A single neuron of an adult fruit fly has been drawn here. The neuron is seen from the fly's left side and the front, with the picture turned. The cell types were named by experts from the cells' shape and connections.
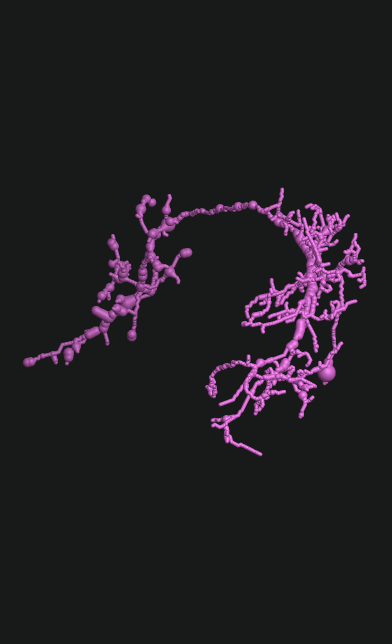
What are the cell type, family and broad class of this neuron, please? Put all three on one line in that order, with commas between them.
PS284, hemilineage DM6_posterior, central-brain intrinsic neuron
